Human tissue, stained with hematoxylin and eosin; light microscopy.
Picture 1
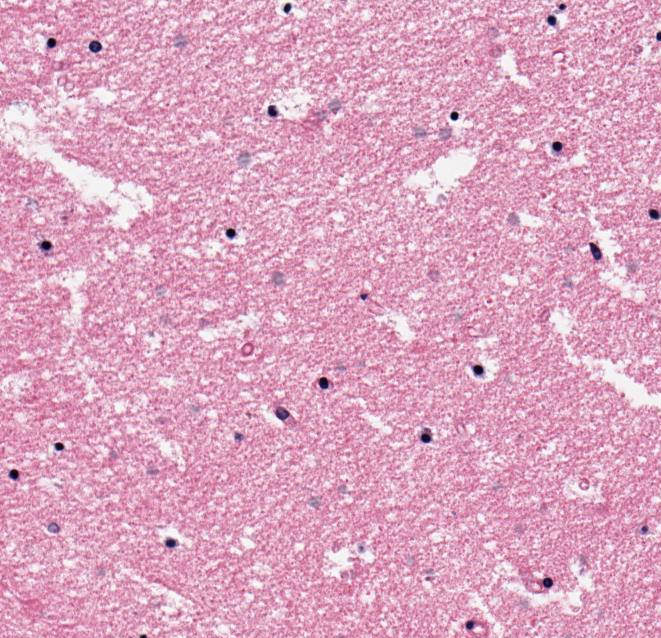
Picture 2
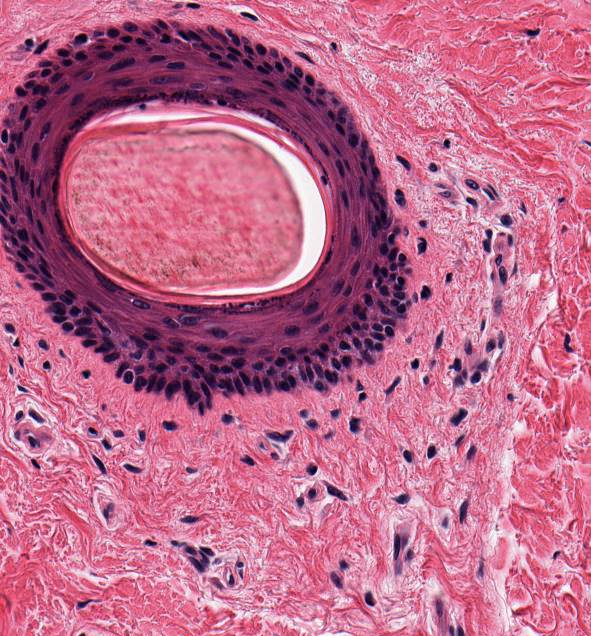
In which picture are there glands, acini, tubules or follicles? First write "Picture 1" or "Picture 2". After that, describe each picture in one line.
Picture 2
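What picture 1 shows: The whole field is a continuous pink, finely granular and fibrillary matrix with no epithelium, glands or other organised units.
What picture 2 shows: A single hair follicle cut in cross-section lies in the upper left of the field.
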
